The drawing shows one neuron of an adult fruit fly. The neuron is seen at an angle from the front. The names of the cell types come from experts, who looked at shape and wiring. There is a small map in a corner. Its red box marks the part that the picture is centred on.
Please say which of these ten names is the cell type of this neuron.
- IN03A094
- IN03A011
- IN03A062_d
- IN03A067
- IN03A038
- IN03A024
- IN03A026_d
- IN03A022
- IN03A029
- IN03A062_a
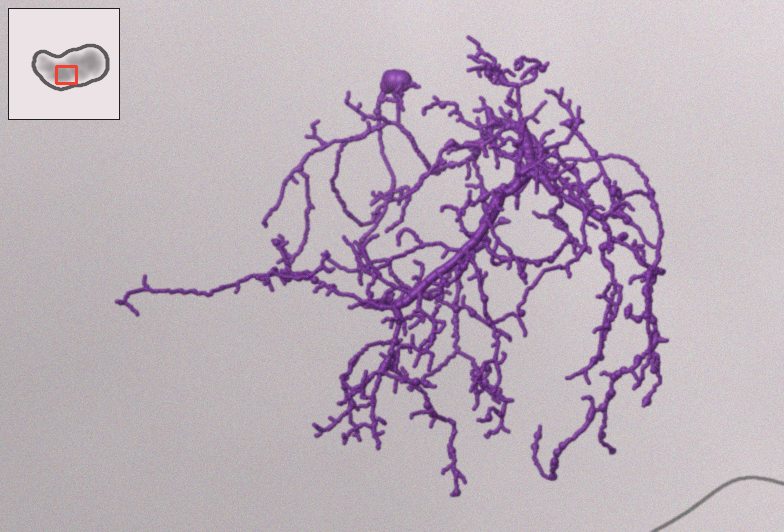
IN03A022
